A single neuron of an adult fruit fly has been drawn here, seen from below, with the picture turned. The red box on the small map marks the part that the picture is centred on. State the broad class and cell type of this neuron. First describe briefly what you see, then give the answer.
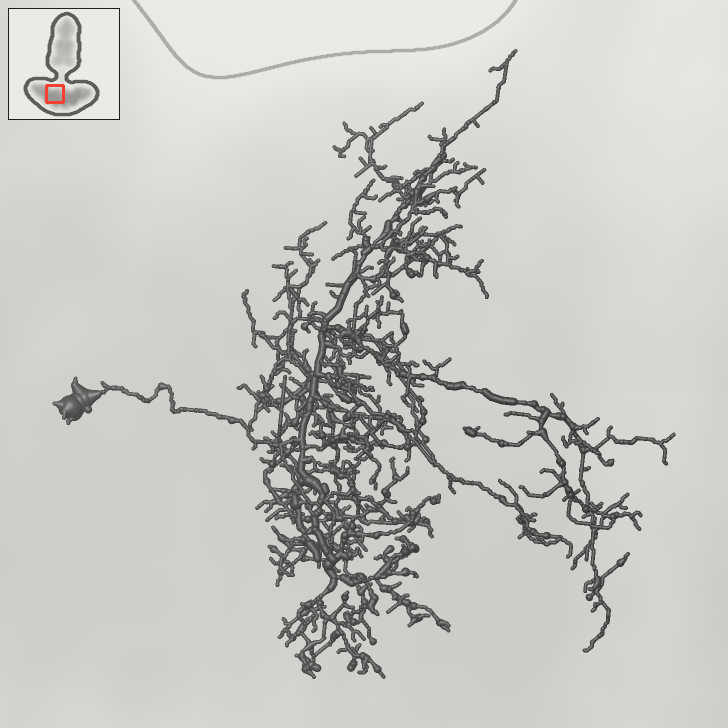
It is in the brain and does not reach the nerve cord. The picture shows more than a hundred branch ends. This is a central-brain intrinsic neuron. The cell type is GNG130.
